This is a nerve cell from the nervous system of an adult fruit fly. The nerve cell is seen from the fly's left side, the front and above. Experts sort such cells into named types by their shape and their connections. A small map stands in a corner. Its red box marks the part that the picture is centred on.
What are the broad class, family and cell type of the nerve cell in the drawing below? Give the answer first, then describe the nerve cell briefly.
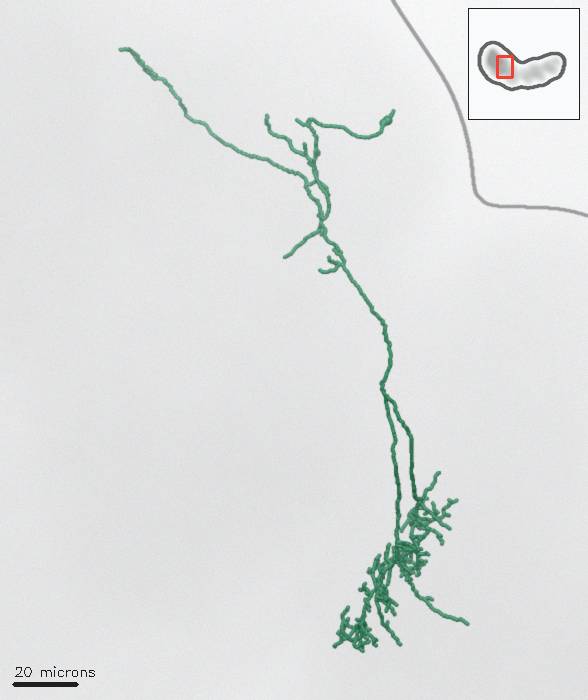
It is a visual projection neuron. The family is hemilineage PSp3. It is of cell type LC46b. By the scale bar it is about 190 microns tall in this view. The picture shows dozens of branch ends.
